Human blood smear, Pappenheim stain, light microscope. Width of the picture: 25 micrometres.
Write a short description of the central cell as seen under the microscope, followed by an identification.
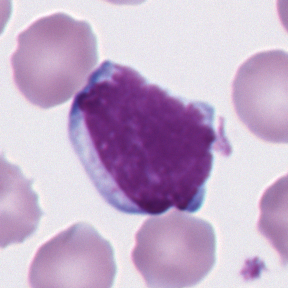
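Look first at the nucleus: you will see no nucleoli in it. Now move to the cytoplasm, which is pale blue and at its widest as a crescent along the left side of the nucleus. There are no vacuoles in it. And this is a large granular lymphocyte.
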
